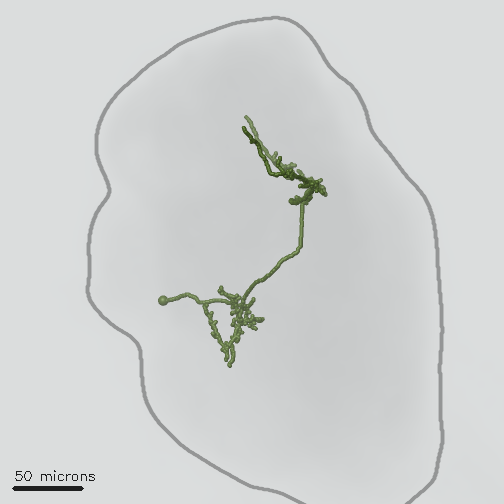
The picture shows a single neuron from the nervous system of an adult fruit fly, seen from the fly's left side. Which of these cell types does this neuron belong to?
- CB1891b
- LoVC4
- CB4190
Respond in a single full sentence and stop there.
The neuron belongs to cell type CB1891b.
